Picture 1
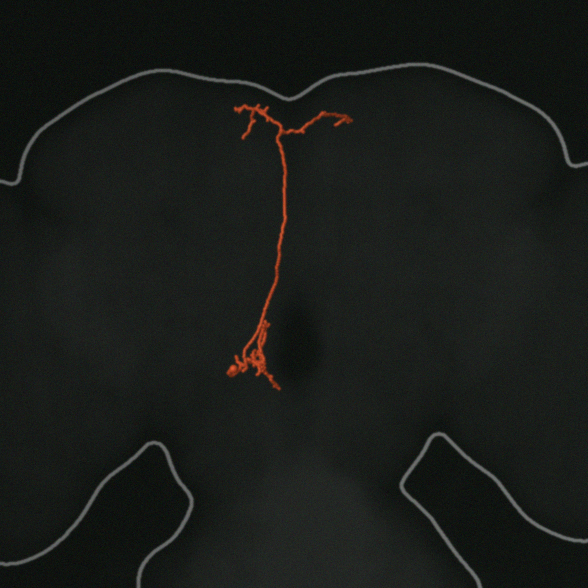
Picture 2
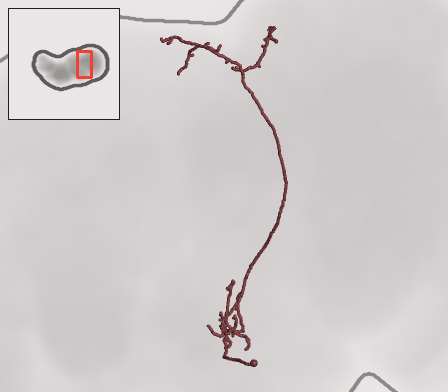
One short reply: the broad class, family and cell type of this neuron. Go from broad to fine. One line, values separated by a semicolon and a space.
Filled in: central-brain intrinsic neuron; hemilineage FLAa2; SMP738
